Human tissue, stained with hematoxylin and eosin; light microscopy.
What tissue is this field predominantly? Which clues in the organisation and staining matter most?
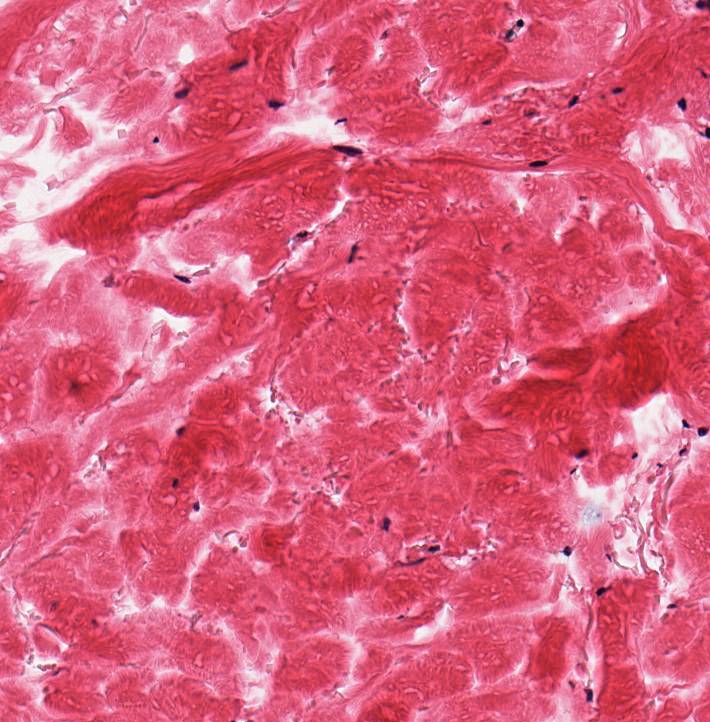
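In this field you are looking at dermis. Its nuclei are sparse, small, dark and mostly elongated.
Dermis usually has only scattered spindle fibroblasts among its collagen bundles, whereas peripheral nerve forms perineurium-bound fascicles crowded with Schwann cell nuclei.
A lengthwise-cut bundle of fibres crosses the upper left diagonally, and a second, darker one lies at the right just above the middle. Between the fibres, scant stroma shows as thin pale clefts with a few wispy strands.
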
